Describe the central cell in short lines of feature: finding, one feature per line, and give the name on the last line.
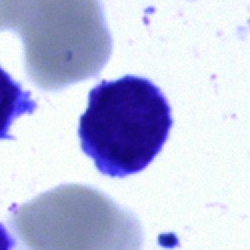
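Nucleus: fills almost the whole cell
Cytoplasm: very thin deep blue rim, most noticeable at the lower edge
Granules: none visible
Vacuoles: none seen
Name: lymphocyte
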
